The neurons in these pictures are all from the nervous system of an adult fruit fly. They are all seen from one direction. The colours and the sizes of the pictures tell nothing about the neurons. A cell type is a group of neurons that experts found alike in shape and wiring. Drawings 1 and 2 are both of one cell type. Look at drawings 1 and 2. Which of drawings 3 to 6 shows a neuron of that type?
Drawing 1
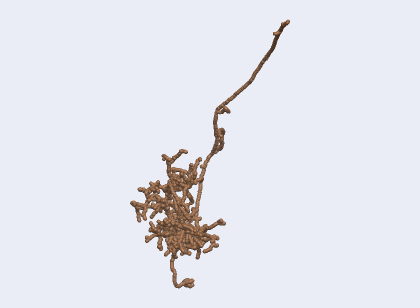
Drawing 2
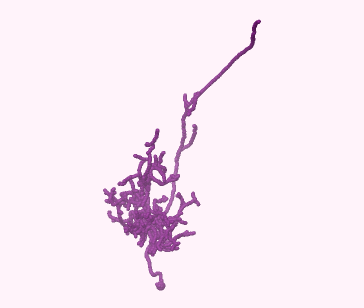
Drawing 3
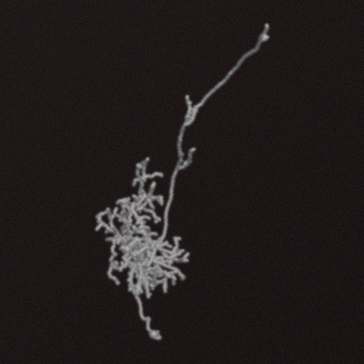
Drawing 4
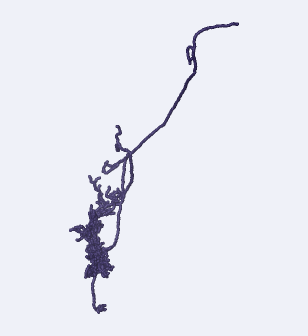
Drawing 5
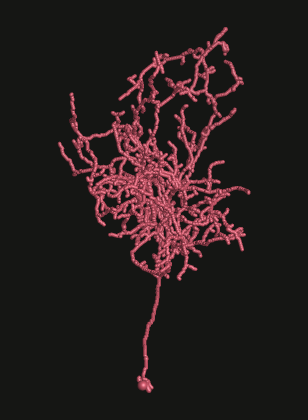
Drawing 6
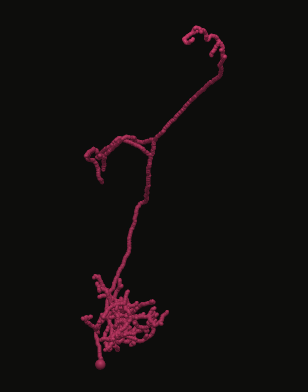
3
